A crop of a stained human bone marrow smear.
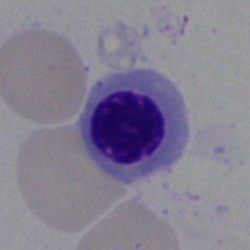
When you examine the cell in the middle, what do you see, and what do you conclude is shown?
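Dense clumps of dark purple chromatin make up the nucleus, which sits slightly off-centre, nearer the left side of the cell. A moderate band of pale blue cytoplasm surrounds it on all sides, and the cell outline is slightly angular rather than perfectly round. The cell is an erythroblast.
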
